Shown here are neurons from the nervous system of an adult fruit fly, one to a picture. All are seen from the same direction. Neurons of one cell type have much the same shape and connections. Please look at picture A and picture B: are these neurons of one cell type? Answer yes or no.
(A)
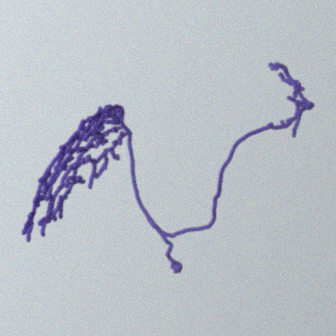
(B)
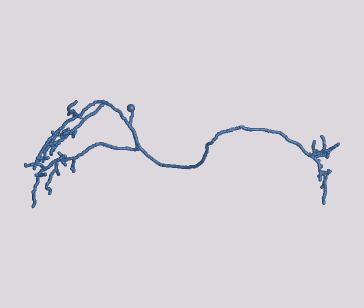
no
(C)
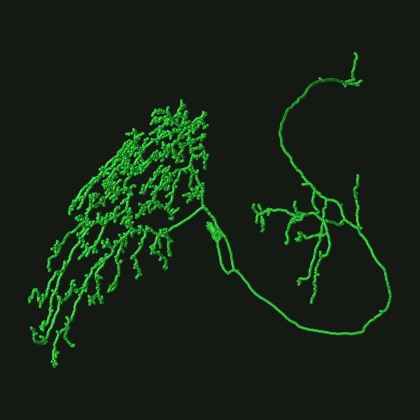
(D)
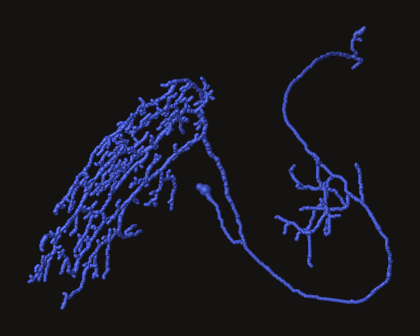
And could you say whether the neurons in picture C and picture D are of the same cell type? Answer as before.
yes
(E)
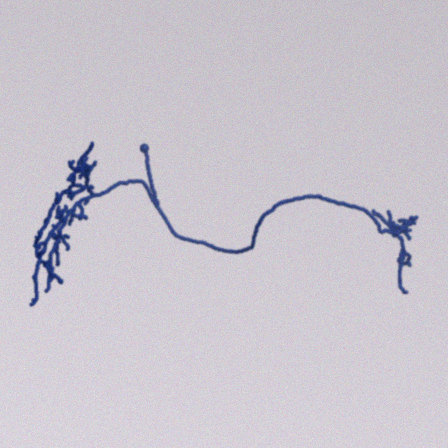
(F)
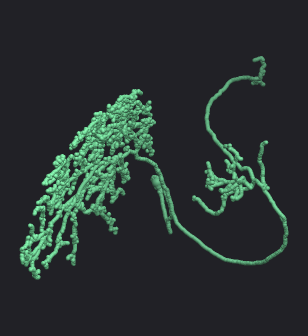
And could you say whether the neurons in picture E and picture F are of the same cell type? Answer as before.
no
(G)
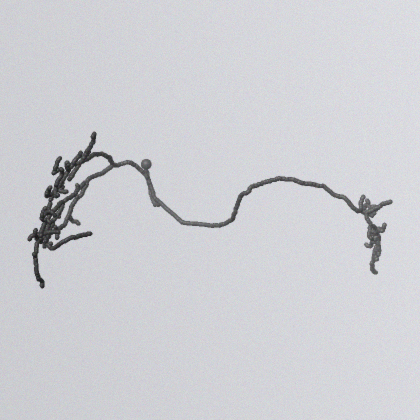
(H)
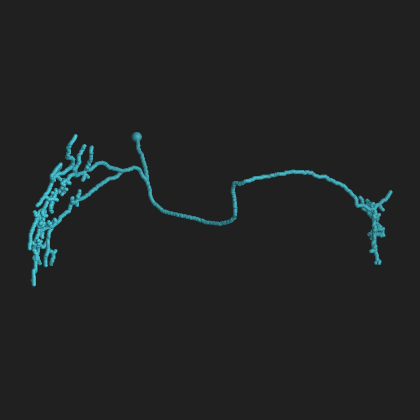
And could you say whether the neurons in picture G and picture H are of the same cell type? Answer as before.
yes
